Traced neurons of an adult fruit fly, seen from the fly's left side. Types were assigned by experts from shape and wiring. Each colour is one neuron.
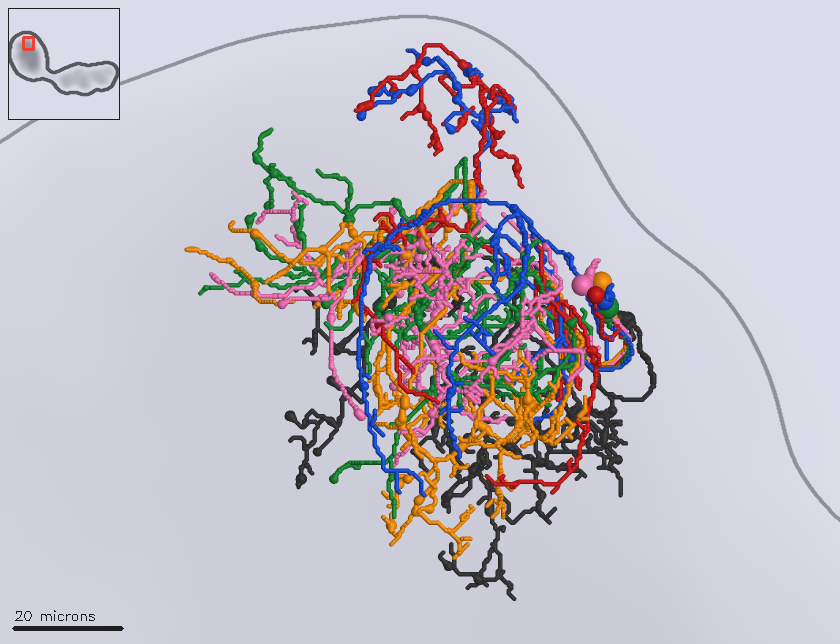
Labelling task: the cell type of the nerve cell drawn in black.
LHPV6a1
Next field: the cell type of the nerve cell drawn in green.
LHPV6d1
